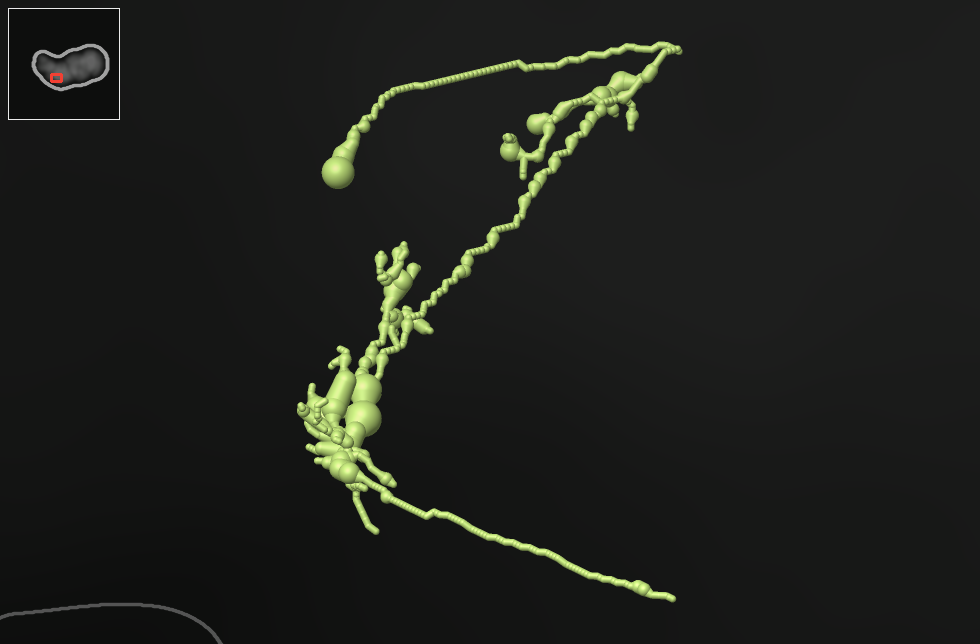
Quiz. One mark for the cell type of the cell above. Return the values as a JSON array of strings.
["C3"]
